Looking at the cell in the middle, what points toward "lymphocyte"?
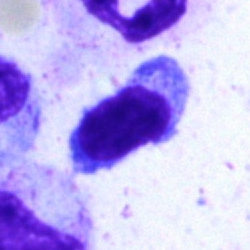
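This is a lymphocyte; start with the nucleus, whose chromatin is dense and dark purple throughout, which goes with the name.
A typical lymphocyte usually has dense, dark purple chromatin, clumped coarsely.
The cytoplasm is scant, which fits, but it gathers mainly at the upper right end, which fits less well.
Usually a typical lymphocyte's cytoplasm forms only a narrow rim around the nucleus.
The cell is an elongated oval, lying diagonally from lower left to upper right; its cytoplasm shows no distinct granules.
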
